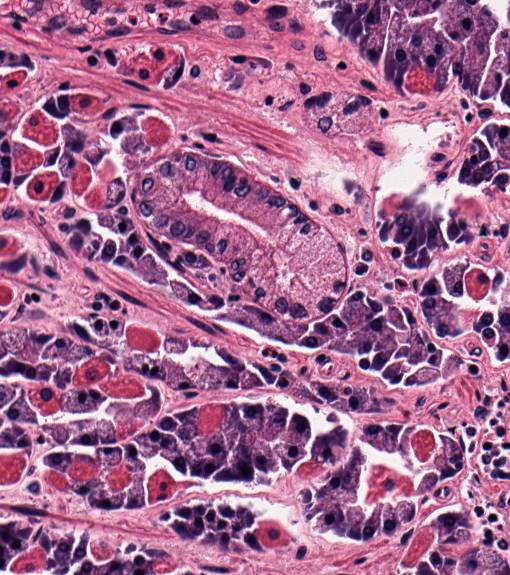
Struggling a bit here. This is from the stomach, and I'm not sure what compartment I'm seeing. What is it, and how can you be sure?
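Shown here are fundic glands: small clusters of glandular cells parted by strands of pink fibrous stroma, with one larger, elongated, pale gland near the centre. Most cells in the clusters have purple, granular cytoplasm and dark round nuclei.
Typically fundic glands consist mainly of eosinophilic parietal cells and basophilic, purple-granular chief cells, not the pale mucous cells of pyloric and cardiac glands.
In the central gland, small dark nuclei sit at the cell bases, away from the lumen. Bands of wavy pink fibres with spindle-shaped nuclei cross obliquely, most prominently along the top above the central gland.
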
